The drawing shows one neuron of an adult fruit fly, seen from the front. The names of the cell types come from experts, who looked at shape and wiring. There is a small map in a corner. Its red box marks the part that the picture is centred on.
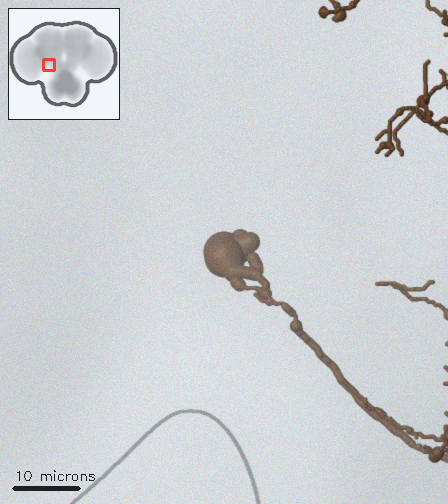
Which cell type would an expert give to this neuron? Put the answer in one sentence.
The cell type is DNge041.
